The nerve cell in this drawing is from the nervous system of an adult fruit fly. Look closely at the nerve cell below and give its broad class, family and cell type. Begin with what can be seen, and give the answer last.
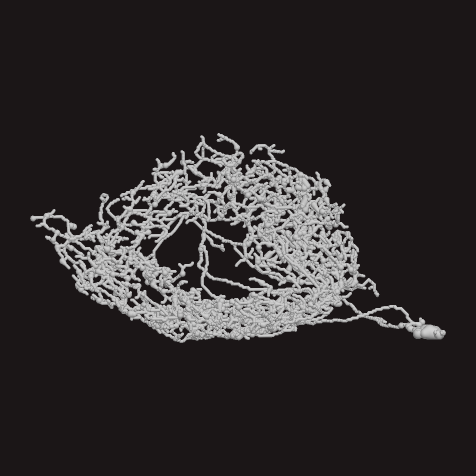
More than a hundred branch ends can be seen. In this view it is wider than it is tall. This is a nerve-cord intrinsic neuron. Its family is hemilineage 01B. It is of cell type IN01B003.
